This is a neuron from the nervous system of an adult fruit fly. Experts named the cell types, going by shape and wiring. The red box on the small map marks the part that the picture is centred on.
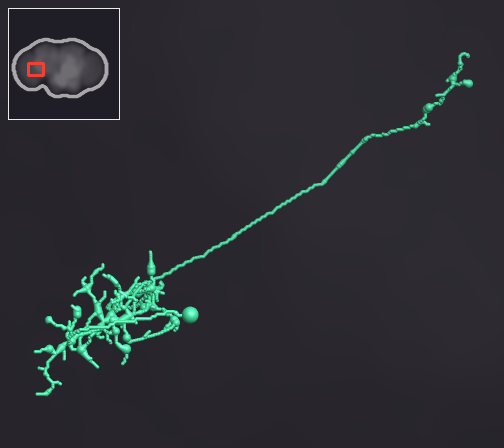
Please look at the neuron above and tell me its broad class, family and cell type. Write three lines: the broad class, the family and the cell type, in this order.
optic-lobe intrinsic neuron
Tm
Tm5c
